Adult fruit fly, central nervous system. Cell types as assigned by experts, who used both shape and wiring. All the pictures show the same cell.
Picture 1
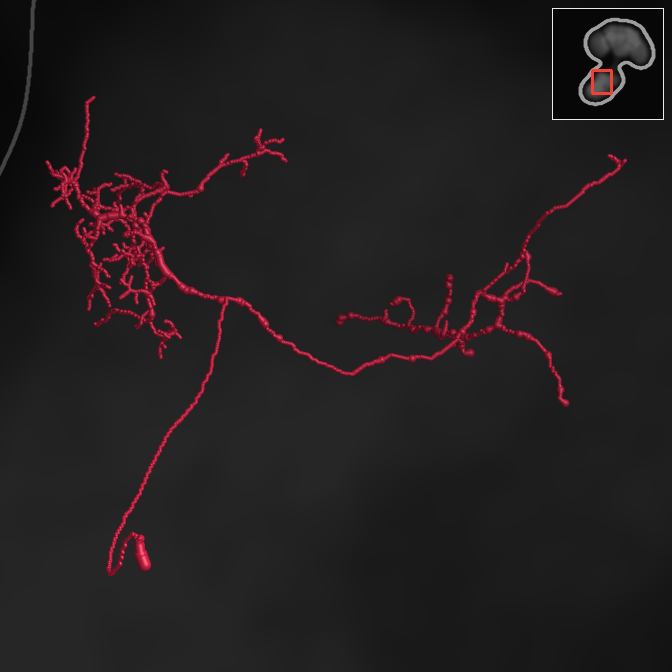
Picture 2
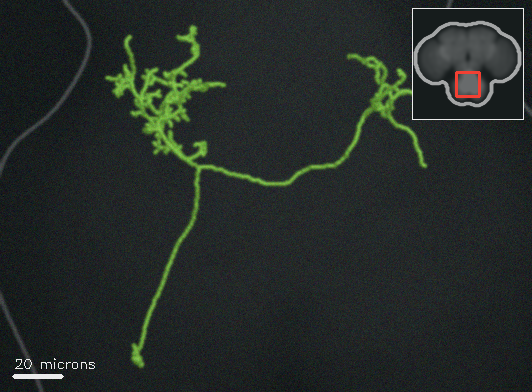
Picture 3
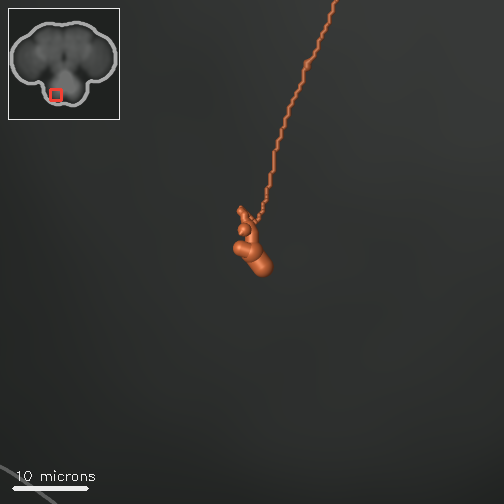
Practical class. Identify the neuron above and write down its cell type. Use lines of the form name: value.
cell type: IN07B081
